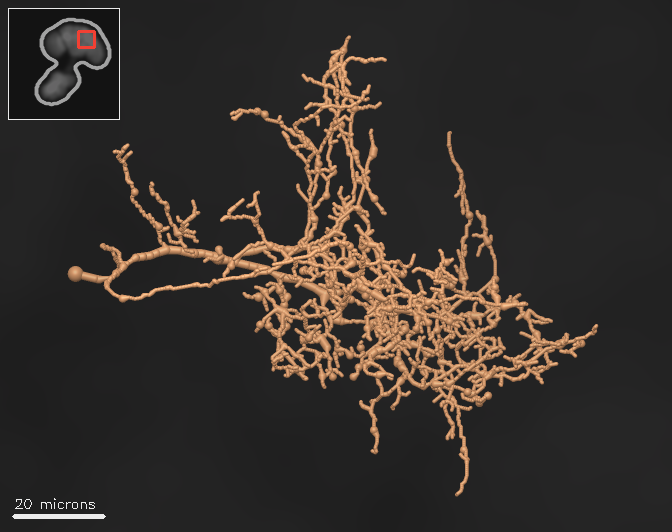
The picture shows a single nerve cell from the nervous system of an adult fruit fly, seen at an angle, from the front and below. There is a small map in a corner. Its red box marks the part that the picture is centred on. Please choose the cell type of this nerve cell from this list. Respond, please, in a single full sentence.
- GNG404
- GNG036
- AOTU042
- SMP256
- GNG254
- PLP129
It is to cell type PLP129 that the nerve cell belongs.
